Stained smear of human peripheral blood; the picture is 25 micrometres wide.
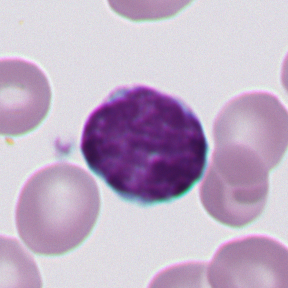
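Typical lymphocyte, the cell in the middle of a stained human peripheral blood smear. Outline: round and smooth, about 11 by 10 micrometres. Nucleus: round, with no lobes or indentation, about 11 by 9 micrometres, filling about 90% of the cell's area. Chromatin: dark purple and coarsely clumped, with paler streaks between the clumps. Cytoplasm: only a thin pale bluish rim, seen best at the upper left.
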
